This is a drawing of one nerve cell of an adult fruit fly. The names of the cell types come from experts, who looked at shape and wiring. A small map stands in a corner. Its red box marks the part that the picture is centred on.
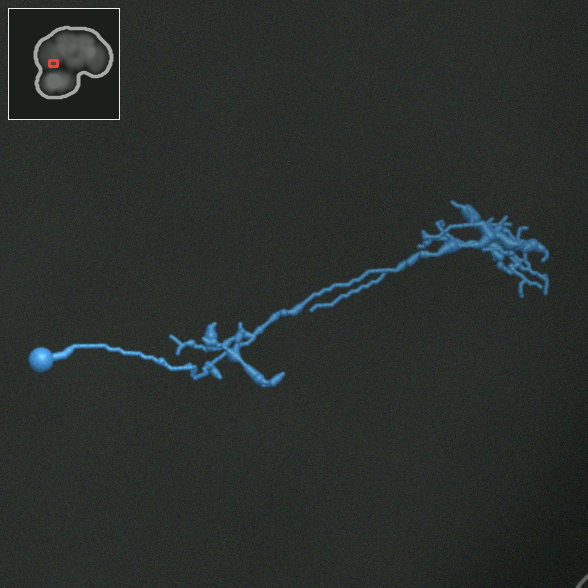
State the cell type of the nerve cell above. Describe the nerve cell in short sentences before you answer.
The cell body is on the left of the picture. In this view it is more than twice as wide as it is tall. It is an optic-lobe intrinsic neuron. Its cell type is T5a.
